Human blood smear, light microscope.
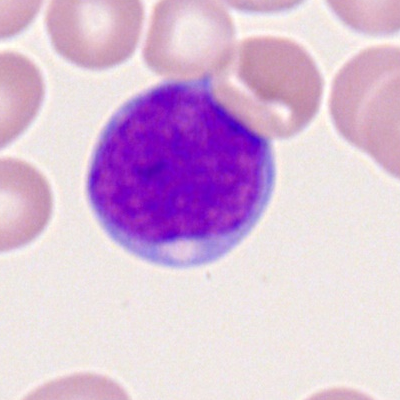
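Myeloblast. Outline round, smooth. Chromatin finely granular, not gathered into coarse dark clumps. Cytoplasm a thin rim around the nucleus, with a pale clear patch just below it.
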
